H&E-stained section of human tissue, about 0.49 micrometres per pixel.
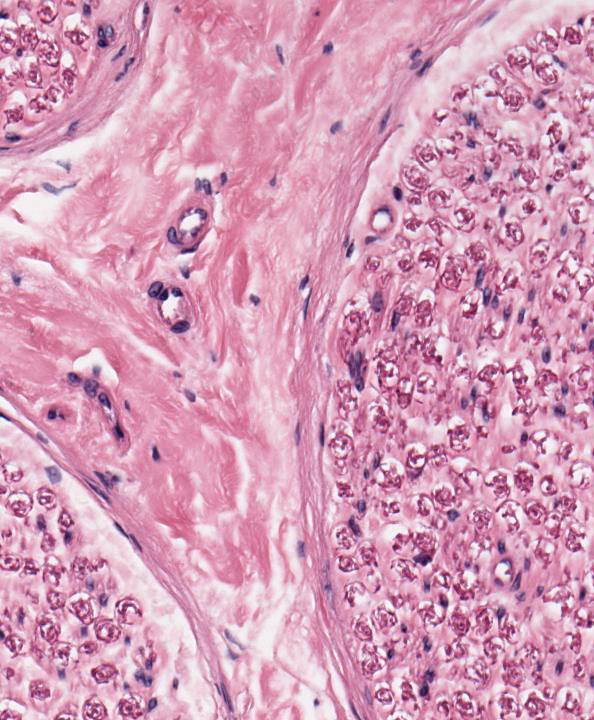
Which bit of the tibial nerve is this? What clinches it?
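These three rounded bundles are each a nerve fascicle. They're packed with small round profiles cut across, each a pink dot in a pale ring.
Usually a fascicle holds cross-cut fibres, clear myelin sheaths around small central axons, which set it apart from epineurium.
Small dark elongated nuclei lie among them in the right bundle. Each bundle is edged by flattened cells with nuclei parallel to its border.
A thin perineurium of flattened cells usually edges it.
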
